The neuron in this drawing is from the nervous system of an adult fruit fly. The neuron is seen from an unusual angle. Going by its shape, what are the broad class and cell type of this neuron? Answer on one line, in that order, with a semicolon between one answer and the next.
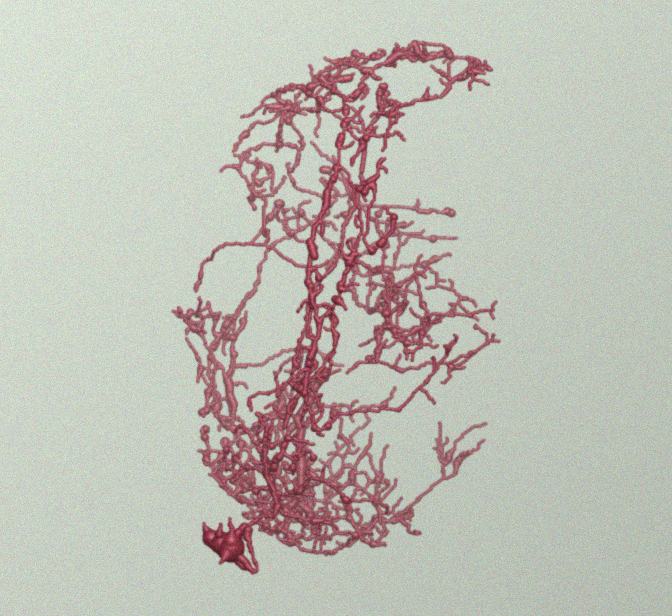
nerve-cord intrinsic neuron; INXXX197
